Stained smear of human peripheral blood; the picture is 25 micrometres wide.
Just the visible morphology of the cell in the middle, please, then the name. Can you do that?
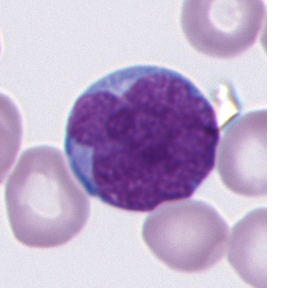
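Round and smooth, the outline of this cell encloses a nucleus that fills most of it. That nucleus, about 12 micrometres across, has a lobed outline marked by several notches. The cytoplasm is widest on the left side of the cell. The cell is a myeloblast.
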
